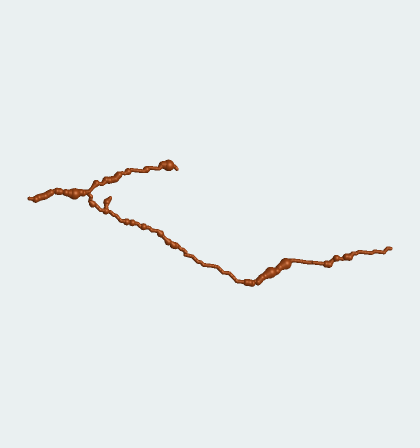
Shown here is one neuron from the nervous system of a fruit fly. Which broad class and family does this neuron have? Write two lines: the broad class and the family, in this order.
sensory neuron entering the nerve cord
class gustatory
